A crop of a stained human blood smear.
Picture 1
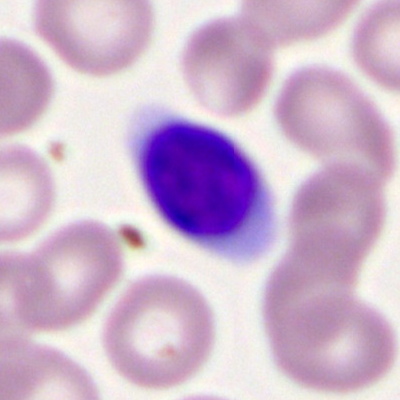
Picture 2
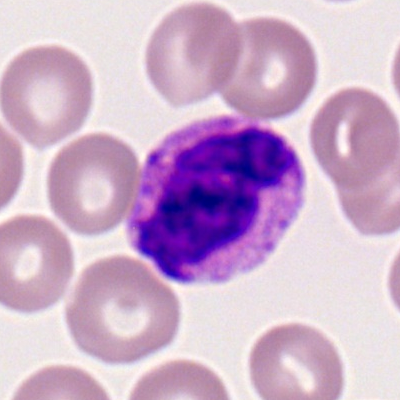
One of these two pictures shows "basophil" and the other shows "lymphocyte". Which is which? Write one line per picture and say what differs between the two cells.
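Picture 1 – lymphocyte. No granules can be seen in the cytoplasm.
Picture 2 – basophil. Fine pink-purple granules are scattered through the cytoplasm.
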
